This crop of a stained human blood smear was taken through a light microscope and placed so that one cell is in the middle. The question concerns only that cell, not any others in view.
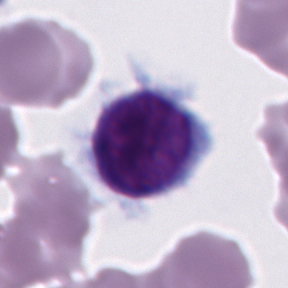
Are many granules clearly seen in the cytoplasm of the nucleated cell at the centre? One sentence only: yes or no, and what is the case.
No, the cell shows no granules in its cytoplasm.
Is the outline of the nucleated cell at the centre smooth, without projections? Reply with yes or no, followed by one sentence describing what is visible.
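No. Fine, hair-like projections extend from most of the cell's edge.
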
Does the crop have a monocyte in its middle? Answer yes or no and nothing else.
no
